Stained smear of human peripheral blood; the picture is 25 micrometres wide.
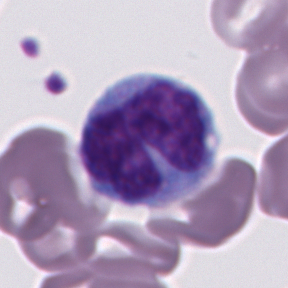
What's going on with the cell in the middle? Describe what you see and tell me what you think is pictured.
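See the cleft running into the nucleus from its lower side? That nucleus fills most of the cell, and no nucleoli can be seen in it. The cytoplasm has no coarse granules either. So this one's a monocyte.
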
